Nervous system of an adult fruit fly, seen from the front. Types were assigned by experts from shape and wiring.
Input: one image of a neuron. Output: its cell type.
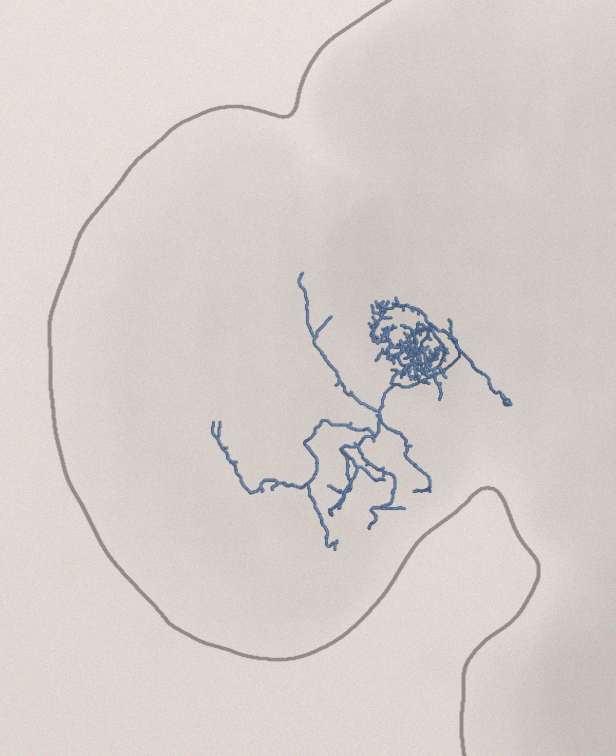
LOLP1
